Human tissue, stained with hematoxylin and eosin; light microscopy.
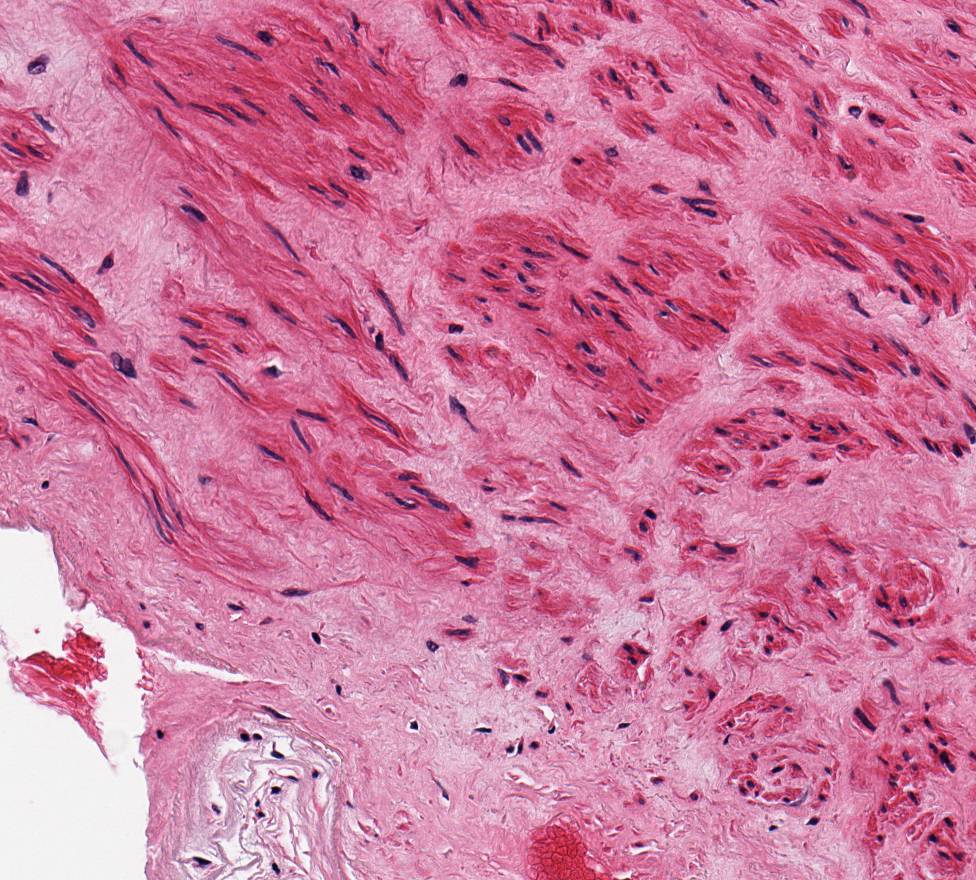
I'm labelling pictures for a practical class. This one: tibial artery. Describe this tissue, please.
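First, composition: bundles of smooth muscle separated by paler pink collagenous stroma. Second, staining: the muscle bundles are a deeper red than the stroma around them. Third, orientation: in the upper left the bundles run obliquely, from upper left down toward lower right. Fourth, nuclei: the muscle cell nuclei are elongated, dark and blunt-ended.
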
